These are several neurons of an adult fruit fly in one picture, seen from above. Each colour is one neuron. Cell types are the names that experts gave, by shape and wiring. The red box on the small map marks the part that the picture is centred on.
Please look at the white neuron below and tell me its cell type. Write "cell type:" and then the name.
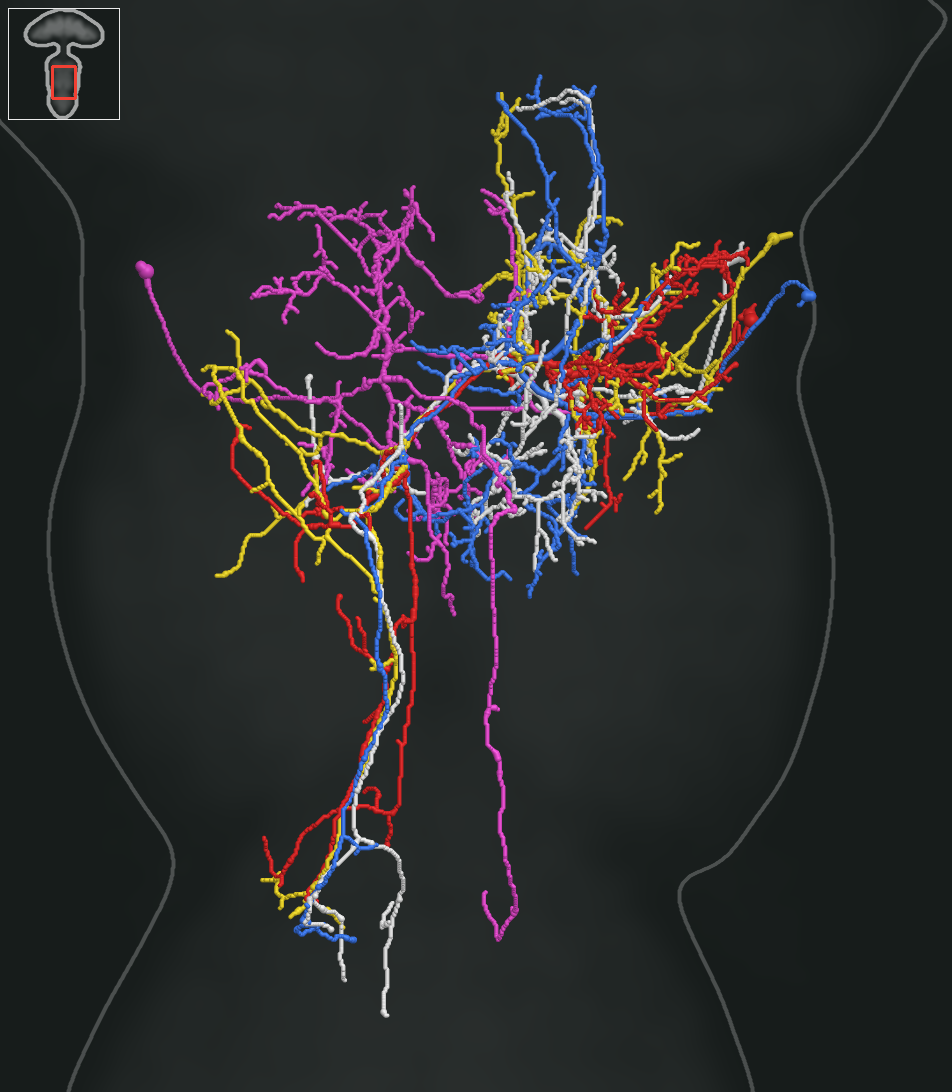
cell type: IN08B083_b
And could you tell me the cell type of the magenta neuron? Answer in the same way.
cell type: IN08B083_a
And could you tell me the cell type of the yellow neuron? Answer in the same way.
cell type: IN08B078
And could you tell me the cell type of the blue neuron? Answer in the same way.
cell type: IN08B083_c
